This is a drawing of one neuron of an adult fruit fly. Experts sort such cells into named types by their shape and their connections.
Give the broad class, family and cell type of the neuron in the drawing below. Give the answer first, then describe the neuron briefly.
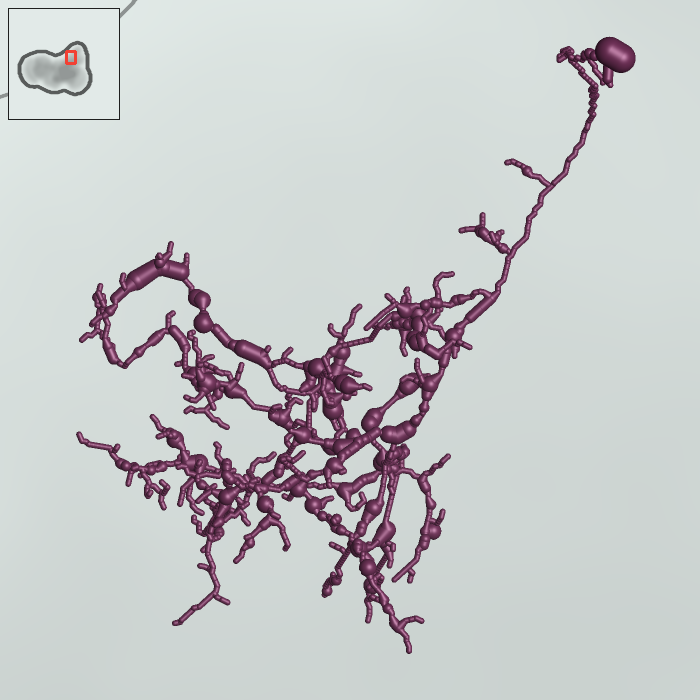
Its broad class is nerve-cord intrinsic neuron. Its family is hemilineage 20A.22A. It is of cell type IN20A.22A066. The cell body can be seen at the upper right of the picture. The picture shows dozens of branch ends.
